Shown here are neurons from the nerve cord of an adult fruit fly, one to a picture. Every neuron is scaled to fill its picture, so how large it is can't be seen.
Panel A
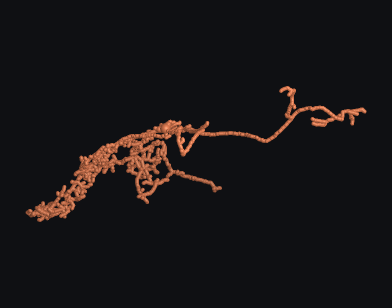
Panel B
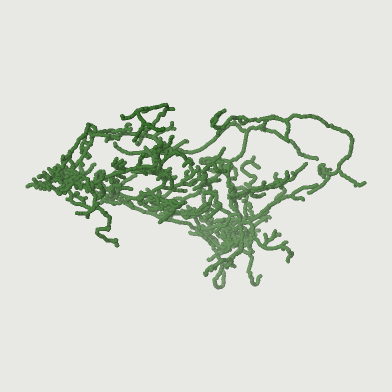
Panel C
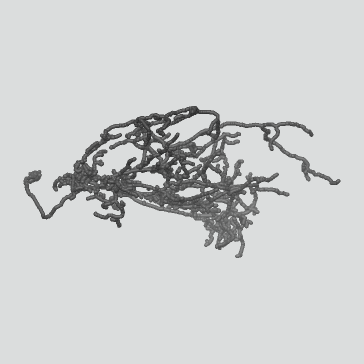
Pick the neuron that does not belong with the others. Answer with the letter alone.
A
